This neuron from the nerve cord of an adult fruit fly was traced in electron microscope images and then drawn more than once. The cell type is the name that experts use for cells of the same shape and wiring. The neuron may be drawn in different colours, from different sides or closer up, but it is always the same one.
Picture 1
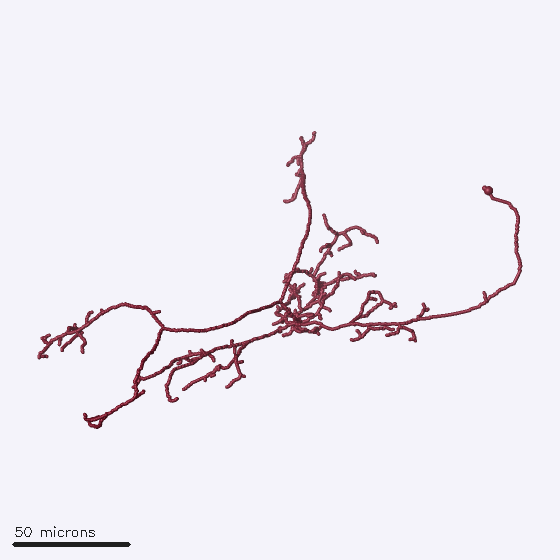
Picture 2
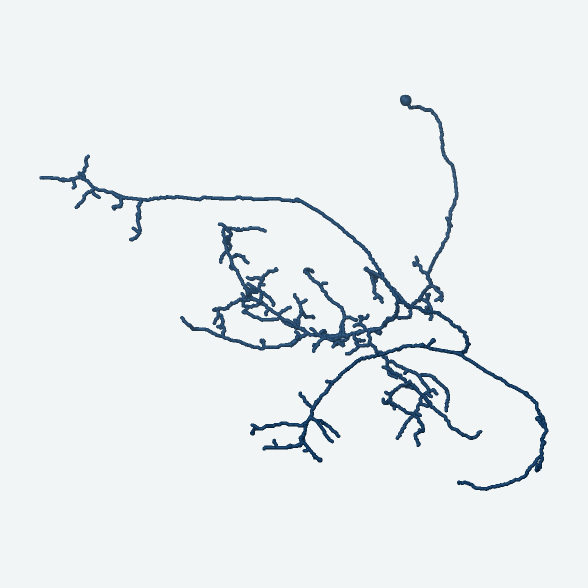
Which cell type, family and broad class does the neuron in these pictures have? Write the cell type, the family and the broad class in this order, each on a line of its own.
IN18B051
hemilineage 18B
nerve-cord intrinsic neuron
